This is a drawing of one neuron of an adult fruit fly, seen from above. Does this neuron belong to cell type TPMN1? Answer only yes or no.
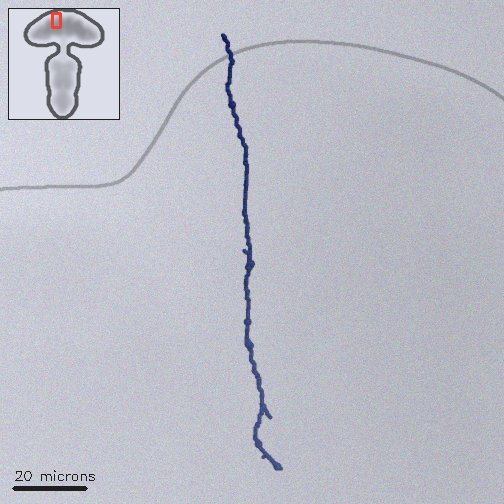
no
